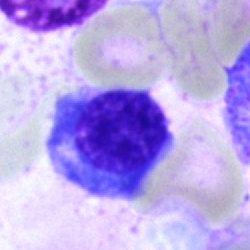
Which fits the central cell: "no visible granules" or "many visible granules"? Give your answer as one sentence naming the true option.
Visible granules are absent from the cytoplasm of the cell.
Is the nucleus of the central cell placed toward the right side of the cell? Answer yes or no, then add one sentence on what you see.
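Yes. The nucleus sits off-centre, toward the upper right of the cell.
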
